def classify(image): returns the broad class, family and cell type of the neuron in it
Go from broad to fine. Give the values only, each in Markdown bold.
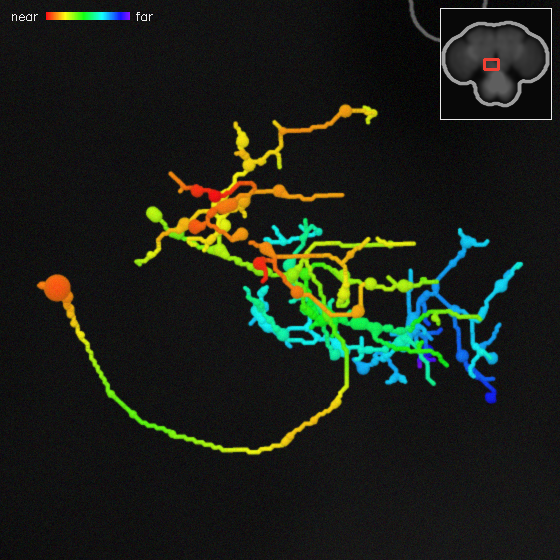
**central-brain intrinsic neuron**, **hemilineage TRdm**, **GNG373**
